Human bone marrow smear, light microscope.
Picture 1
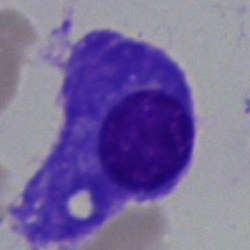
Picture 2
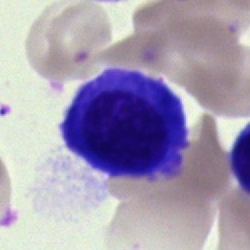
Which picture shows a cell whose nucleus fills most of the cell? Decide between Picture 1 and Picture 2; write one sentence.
In picture 2, the nucleus fills most of the cell.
